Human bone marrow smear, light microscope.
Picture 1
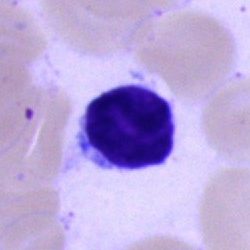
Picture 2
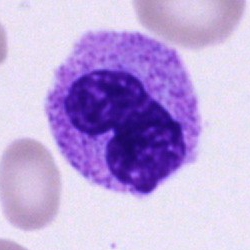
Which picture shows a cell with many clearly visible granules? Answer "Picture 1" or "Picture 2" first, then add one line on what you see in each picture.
Picture 2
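What picture 1 shows: No granules are visible in the cytoplasm.
What picture 2 shows: Numerous pinkish-purple granules fill the cytoplasm without hiding the nucleus.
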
